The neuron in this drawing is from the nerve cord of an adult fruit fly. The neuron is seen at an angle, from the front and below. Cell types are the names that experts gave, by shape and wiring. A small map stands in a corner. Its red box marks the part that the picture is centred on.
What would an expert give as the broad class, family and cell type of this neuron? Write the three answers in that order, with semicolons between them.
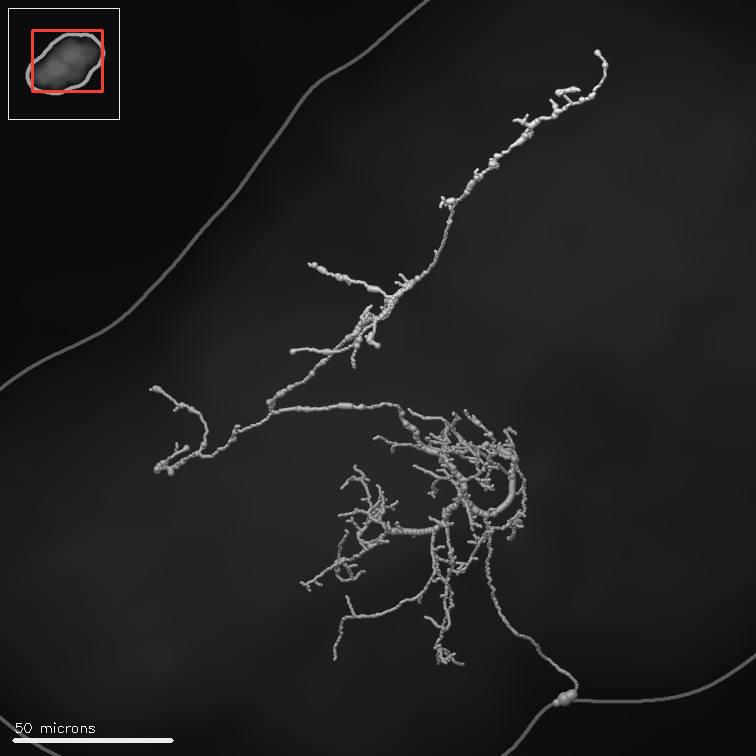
nerve-cord intrinsic neuron; hemilineage 08B; IN08B056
